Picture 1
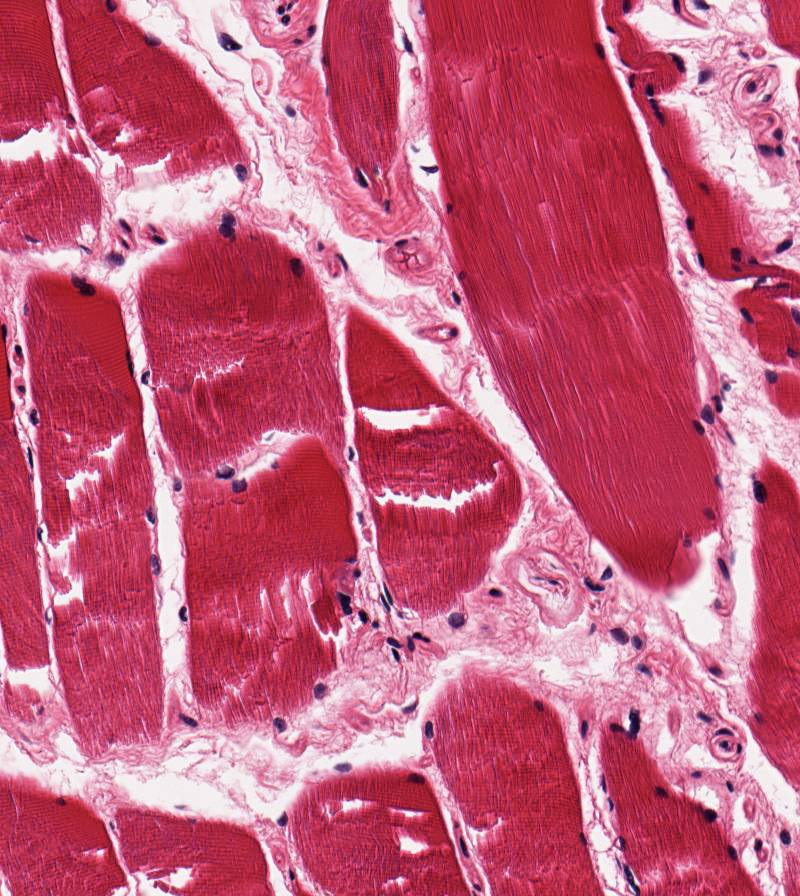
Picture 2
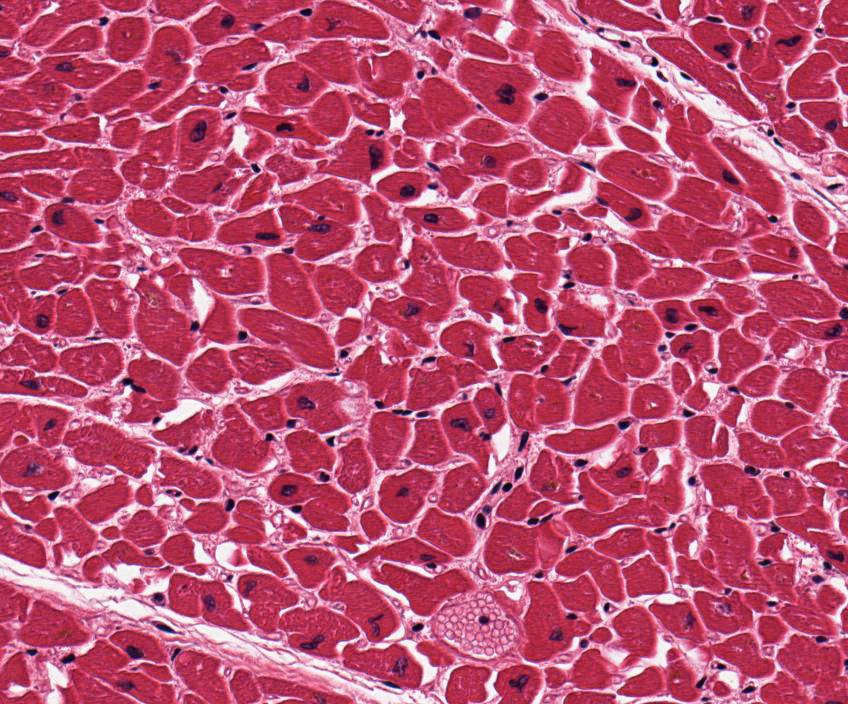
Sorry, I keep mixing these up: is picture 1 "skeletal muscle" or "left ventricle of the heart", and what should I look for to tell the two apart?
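Skeletal muscle appears in picture 1; picture 2 shows the left ventricle of the heart. In picture 1, the fibre nuclei are small, dark and flattened, lying at the fibre edges rather than in the centres.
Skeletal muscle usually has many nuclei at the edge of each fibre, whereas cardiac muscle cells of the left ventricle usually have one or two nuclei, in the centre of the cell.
In picture 2, where a fibre shows a nucleus, it is a single one lying near the fibre's centre. The fibres of picture 2 are cut mostly in cross section across the whole field, and their cytoplasm stains a deep, even red. Between the fibres of picture 1 lies pale pink, loose connective tissue with scattered dark spindle-shaped nuclei and small blood vessels, one just right of centre in the lower half. Near the bottom centre of picture 2 lies a small round bundle of tiny pale circular profiles.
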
